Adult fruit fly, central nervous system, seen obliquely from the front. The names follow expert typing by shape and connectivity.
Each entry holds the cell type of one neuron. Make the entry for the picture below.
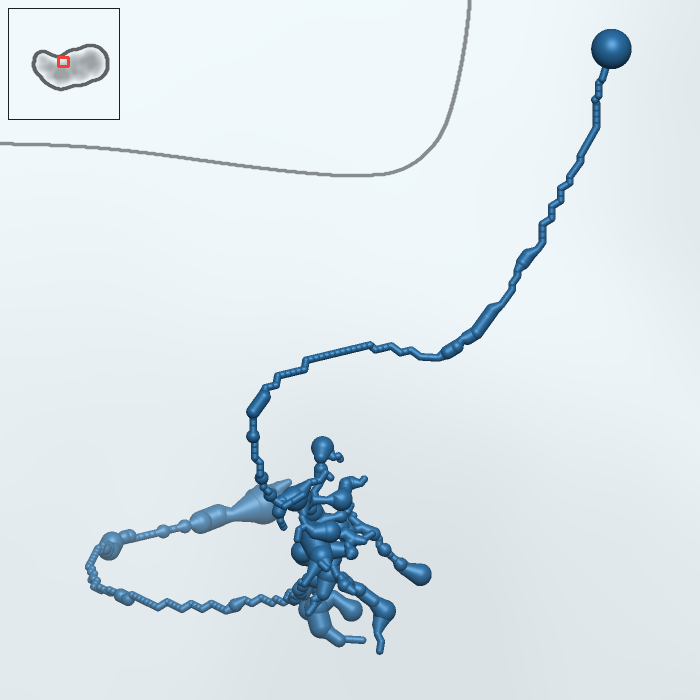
Tm2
